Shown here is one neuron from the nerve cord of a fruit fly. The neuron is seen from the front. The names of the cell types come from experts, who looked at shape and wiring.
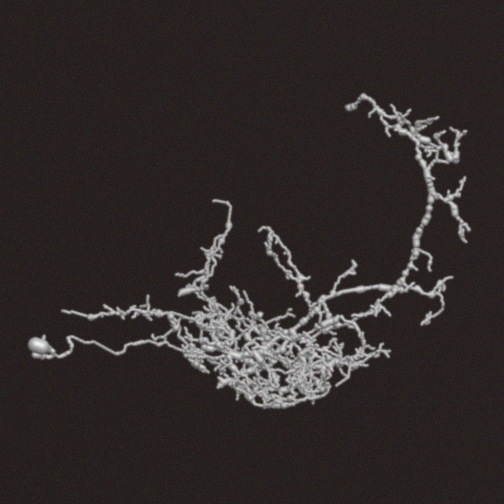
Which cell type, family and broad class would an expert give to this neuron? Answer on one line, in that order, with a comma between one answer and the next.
IN13B022, hemilineage 13B, nerve-cord intrinsic neuron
